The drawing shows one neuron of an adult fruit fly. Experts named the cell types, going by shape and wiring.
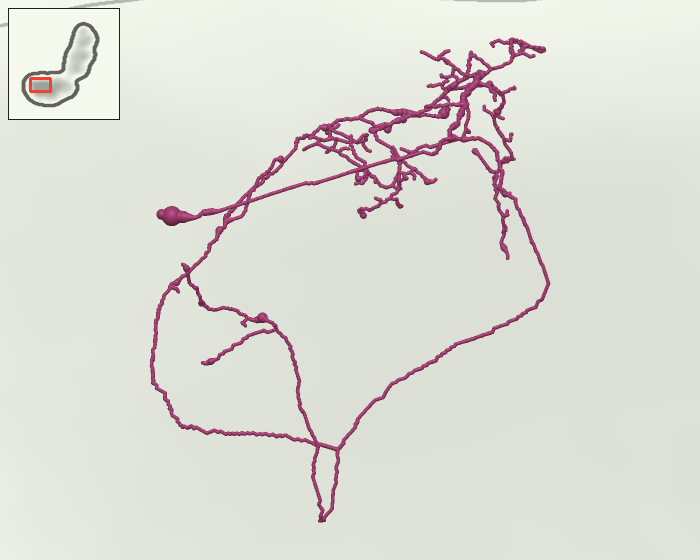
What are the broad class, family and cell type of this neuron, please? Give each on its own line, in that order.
central-brain intrinsic neuron
hemilineage SMPpm1
CB0943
